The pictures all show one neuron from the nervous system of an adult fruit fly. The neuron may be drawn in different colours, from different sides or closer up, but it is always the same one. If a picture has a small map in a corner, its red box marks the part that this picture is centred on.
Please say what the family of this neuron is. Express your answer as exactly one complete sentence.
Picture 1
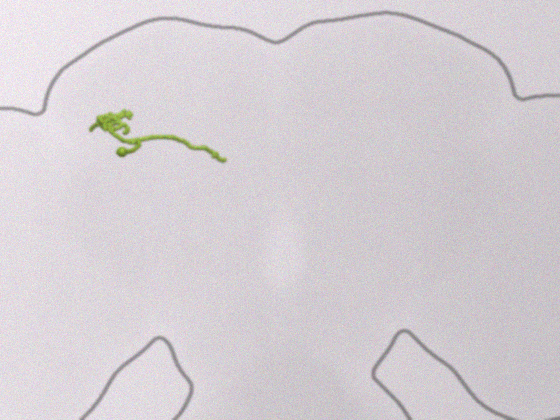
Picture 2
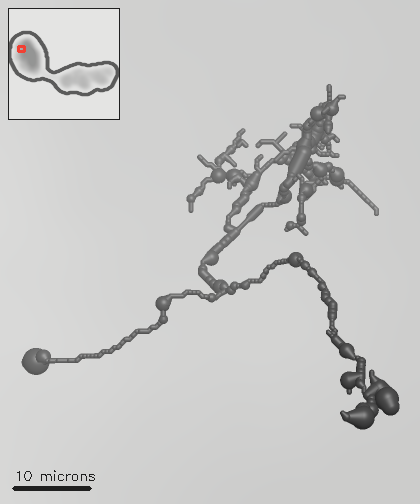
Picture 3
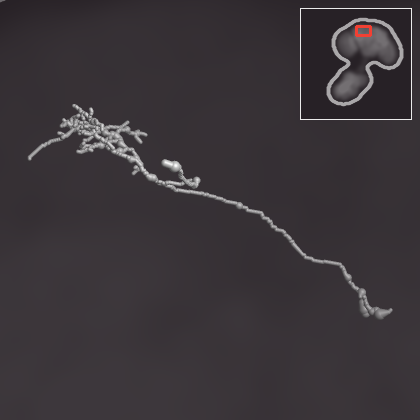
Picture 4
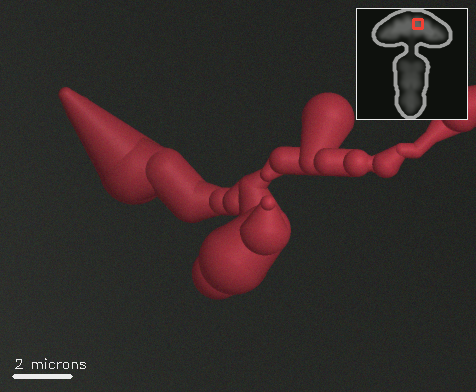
Under the family hemilineage AOTUv4_dorsal is grouped this neuron.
